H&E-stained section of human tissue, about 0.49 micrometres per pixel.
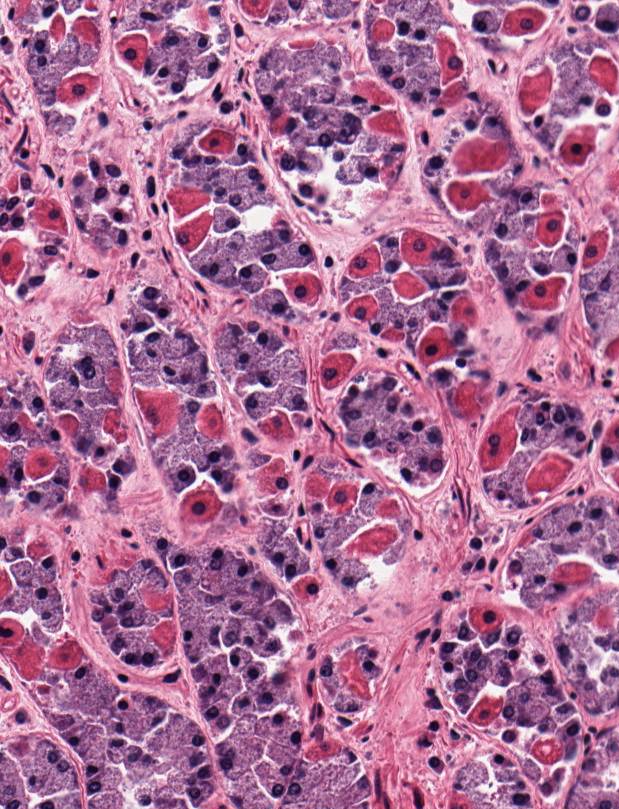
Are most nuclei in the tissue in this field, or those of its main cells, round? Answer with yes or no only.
Yes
